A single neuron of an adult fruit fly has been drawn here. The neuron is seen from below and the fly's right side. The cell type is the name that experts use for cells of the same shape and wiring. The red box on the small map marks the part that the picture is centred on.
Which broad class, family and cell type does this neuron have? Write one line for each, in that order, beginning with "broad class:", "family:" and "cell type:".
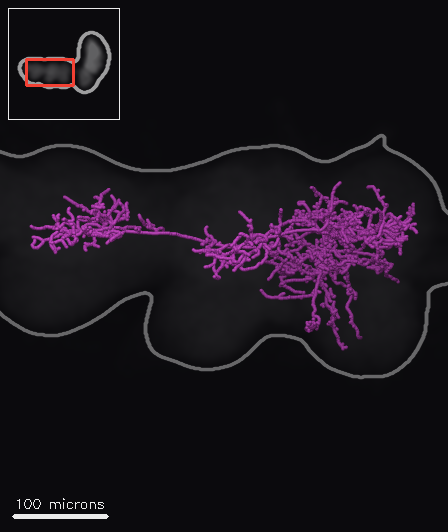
broad class: nerve-cord intrinsic neuron
family: hemilineage 12B
cell type: IN12B002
